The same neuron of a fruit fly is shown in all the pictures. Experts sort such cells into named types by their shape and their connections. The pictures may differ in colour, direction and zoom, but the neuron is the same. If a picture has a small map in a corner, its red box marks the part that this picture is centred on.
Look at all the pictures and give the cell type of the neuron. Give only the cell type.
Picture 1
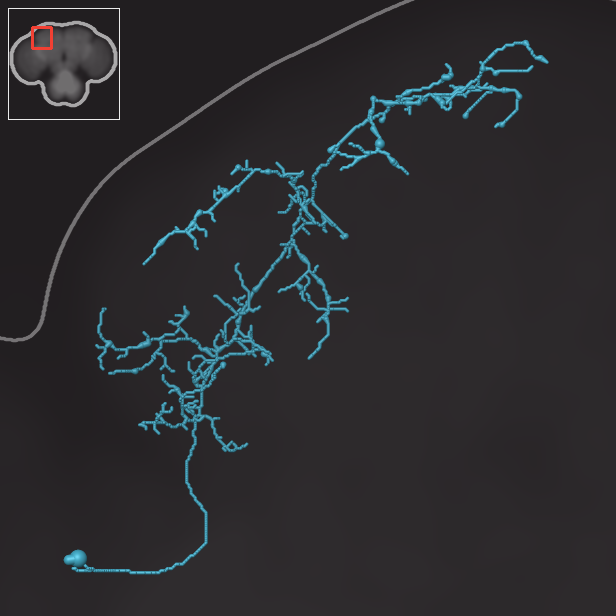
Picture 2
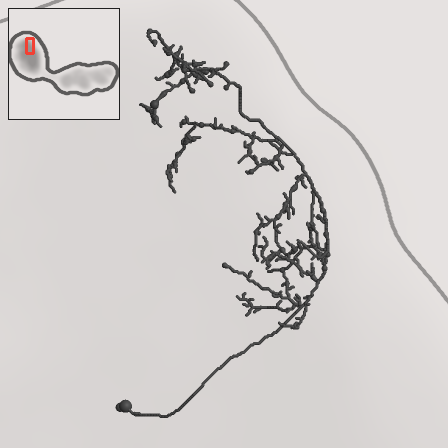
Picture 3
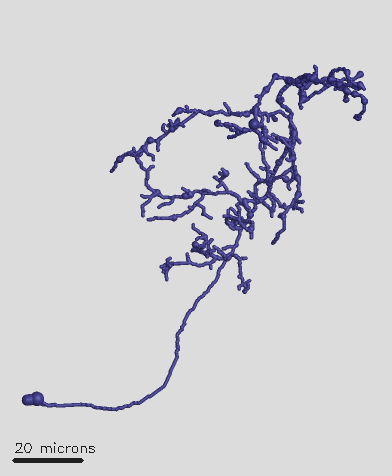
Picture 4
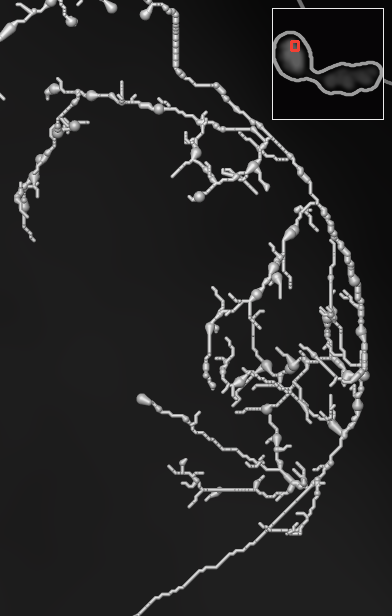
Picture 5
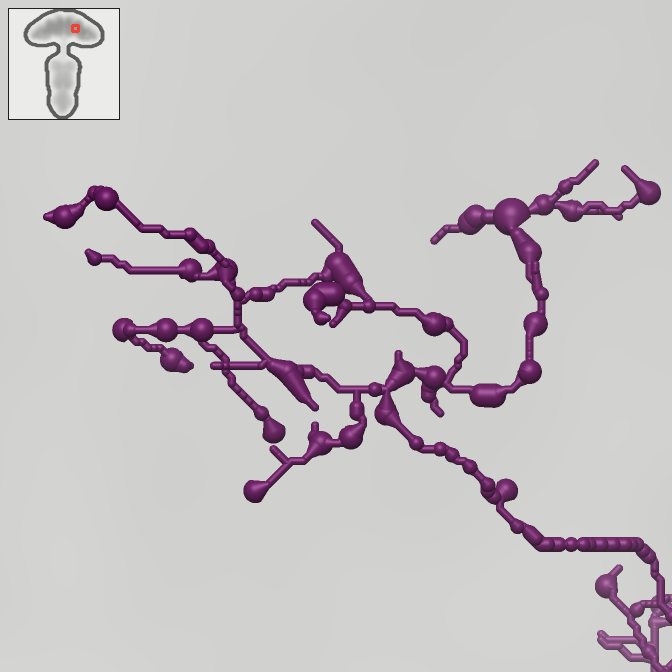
CB1687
